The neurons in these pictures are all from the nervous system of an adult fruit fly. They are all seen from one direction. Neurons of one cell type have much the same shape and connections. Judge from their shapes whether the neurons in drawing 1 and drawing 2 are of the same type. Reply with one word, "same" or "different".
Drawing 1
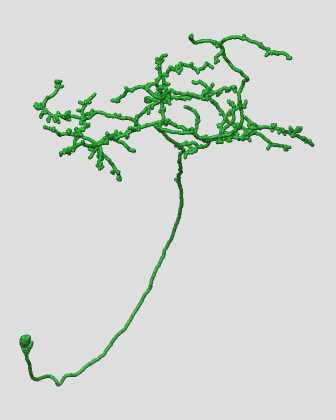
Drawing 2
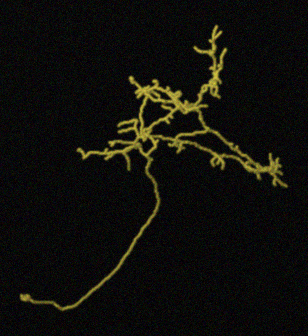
different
